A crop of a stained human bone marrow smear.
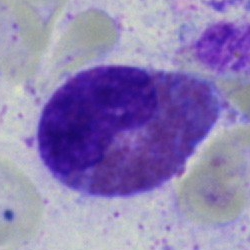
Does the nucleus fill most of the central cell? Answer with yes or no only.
No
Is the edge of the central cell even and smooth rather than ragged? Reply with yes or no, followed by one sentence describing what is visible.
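Yes. The cell has a smooth oval outline that is longer from side to side than from top to bottom.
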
